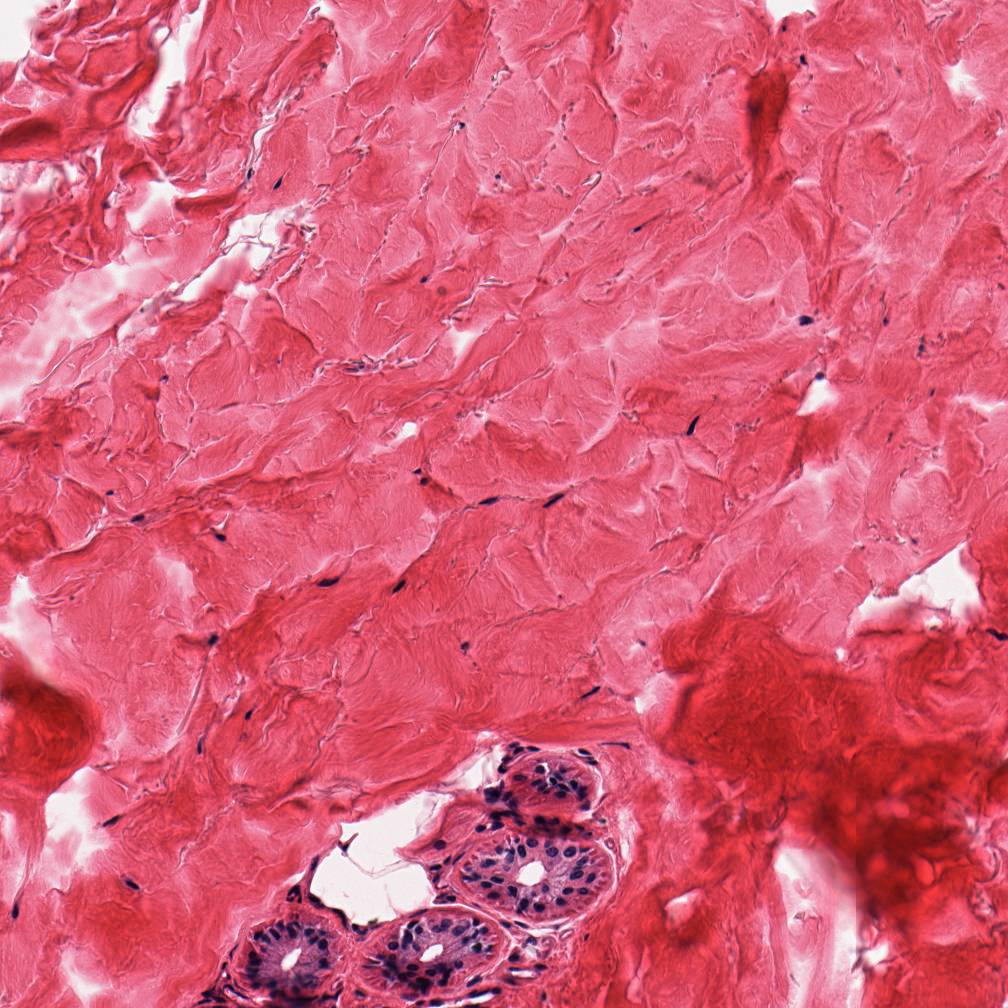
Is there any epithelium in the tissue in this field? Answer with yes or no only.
Yes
